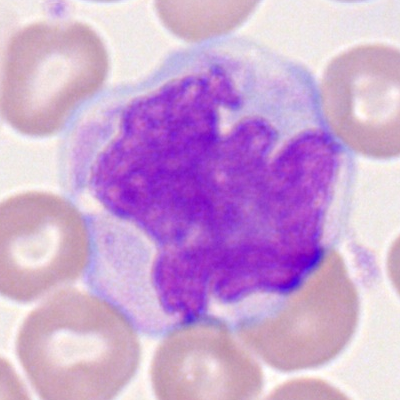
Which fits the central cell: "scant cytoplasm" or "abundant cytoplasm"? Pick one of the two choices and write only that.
Abundant cytoplasm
